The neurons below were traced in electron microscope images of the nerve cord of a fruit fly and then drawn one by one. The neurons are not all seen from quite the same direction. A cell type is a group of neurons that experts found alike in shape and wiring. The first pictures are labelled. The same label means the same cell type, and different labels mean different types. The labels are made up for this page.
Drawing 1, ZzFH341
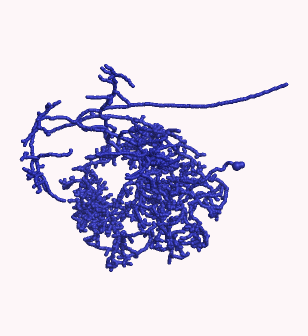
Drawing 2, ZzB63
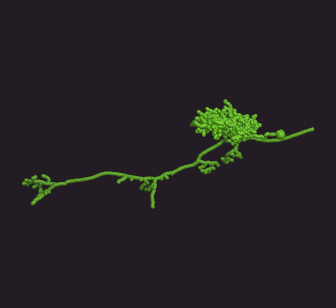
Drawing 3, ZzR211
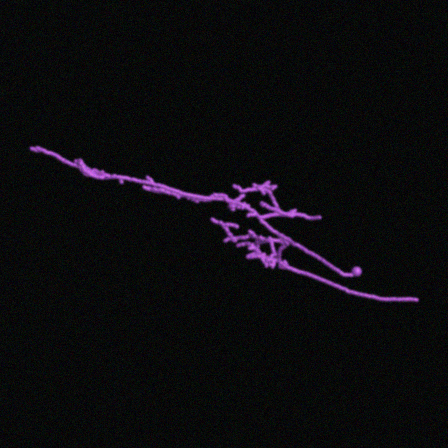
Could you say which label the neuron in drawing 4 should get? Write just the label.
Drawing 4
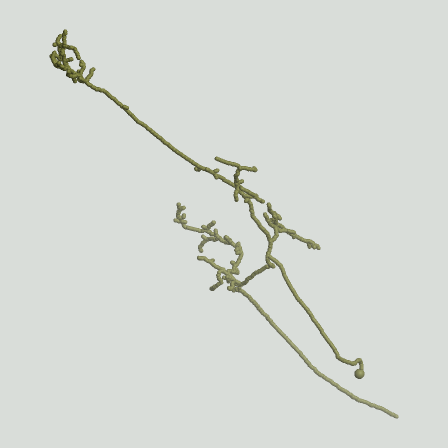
ZzR211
